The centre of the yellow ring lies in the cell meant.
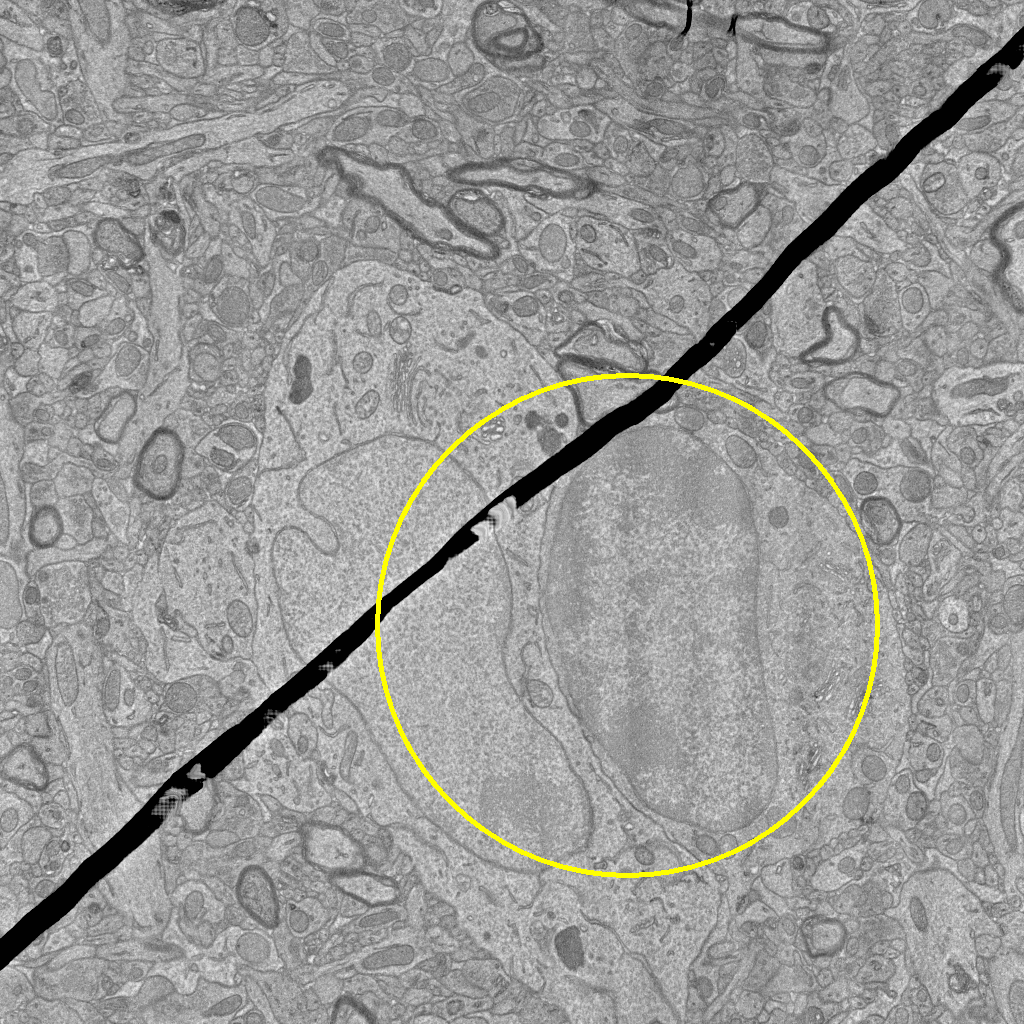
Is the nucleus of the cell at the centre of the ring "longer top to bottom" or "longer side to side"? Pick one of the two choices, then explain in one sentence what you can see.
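Longer top to bottom. The nucleus is an elongated oval whose long axis runs roughly from top to bottom.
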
